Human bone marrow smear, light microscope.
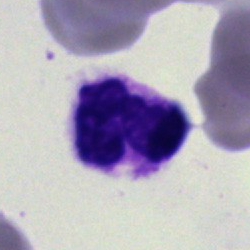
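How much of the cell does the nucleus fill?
Most of it.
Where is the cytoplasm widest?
Beneath the nucleus; the cytoplasm is scant overall.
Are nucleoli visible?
No nucleoli can be seen.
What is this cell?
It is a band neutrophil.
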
